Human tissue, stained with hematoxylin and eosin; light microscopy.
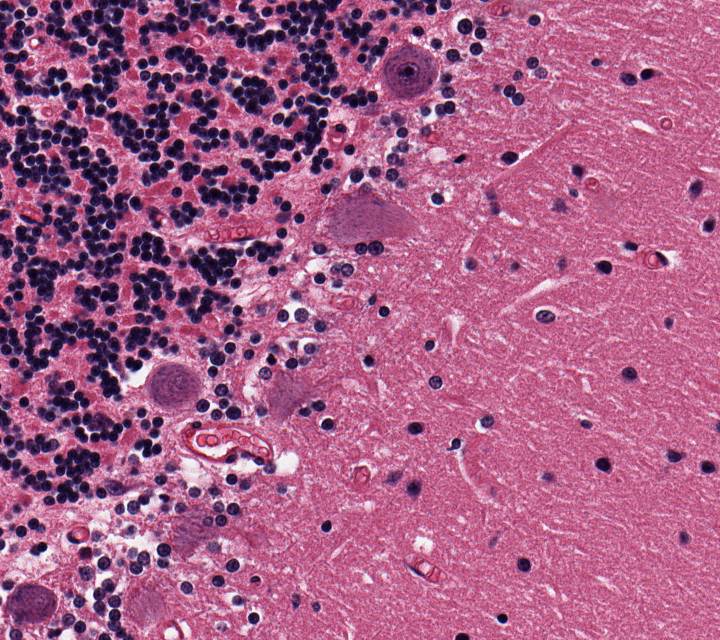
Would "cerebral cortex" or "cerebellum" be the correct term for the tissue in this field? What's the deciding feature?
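This is cerebellum, not cerebral cortex. Small, round, darkly stained nuclei with scant cytoplasm are packed closely on the left, and a pale pink fibrillar layer fills the right.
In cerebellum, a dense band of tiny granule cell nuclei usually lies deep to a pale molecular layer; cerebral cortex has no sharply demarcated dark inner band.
Large Purkinje cells with abundant purplish cytoplasm lie singly along the boundary between the two layers.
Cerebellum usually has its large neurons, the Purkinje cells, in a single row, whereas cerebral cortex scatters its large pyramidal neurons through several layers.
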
